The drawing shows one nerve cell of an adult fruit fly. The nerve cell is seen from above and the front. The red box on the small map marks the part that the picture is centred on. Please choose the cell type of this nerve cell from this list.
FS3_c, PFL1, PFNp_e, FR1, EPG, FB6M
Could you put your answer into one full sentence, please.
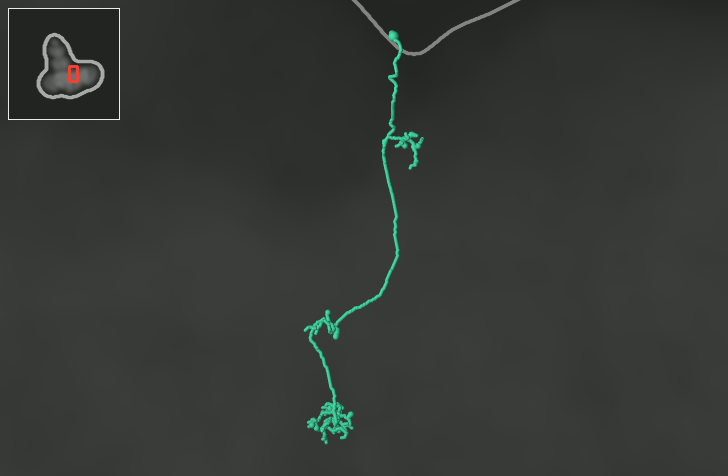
For this nerve cell, the cell type is PFNp_e.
